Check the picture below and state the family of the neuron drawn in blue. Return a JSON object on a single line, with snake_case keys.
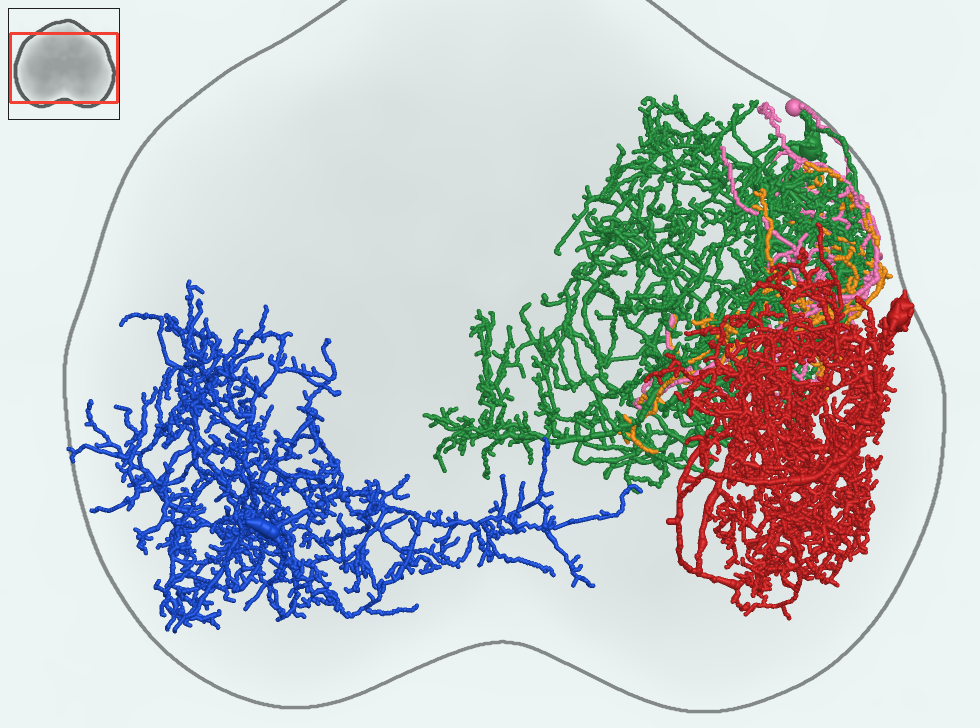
{"family": "hemilineage 13A"}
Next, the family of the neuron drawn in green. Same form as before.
{"family": "hemilineage 09A"}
